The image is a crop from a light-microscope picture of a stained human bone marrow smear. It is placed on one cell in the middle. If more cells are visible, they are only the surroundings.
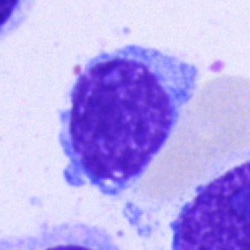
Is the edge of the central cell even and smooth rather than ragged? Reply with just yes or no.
No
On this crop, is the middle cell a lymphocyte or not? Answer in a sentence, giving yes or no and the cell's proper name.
Yes, the cell in the middle of this smear crop is a lymphocyte.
